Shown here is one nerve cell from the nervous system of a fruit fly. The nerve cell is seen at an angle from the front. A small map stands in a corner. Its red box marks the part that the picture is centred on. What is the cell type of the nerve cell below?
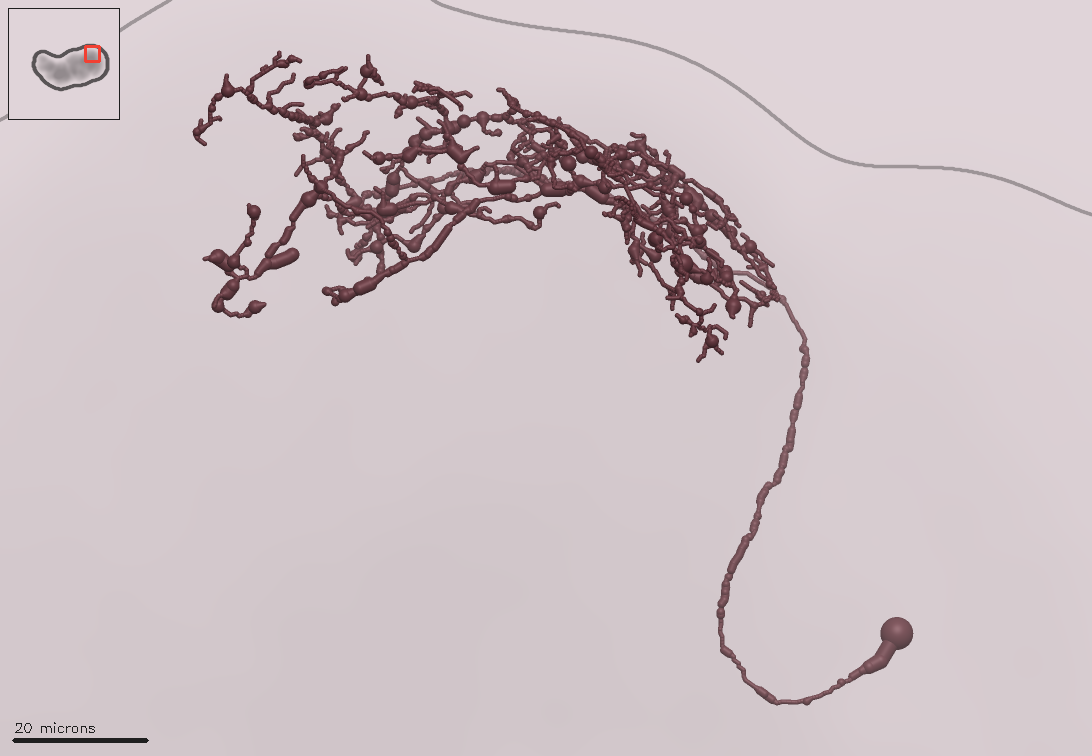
SLP083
